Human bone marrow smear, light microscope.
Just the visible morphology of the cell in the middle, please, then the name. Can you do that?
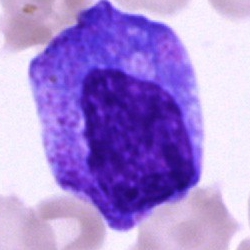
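You'll notice the nucleus sits off-centre, over towards the lower right of the cell. There's plenty of cytoplasm, most of it to the left of and above the nucleus. Fine reddish-purple granules are scattered through it, easiest to see on the left side. Just above the nucleus there's a paler area. That one's a promyelocyte.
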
